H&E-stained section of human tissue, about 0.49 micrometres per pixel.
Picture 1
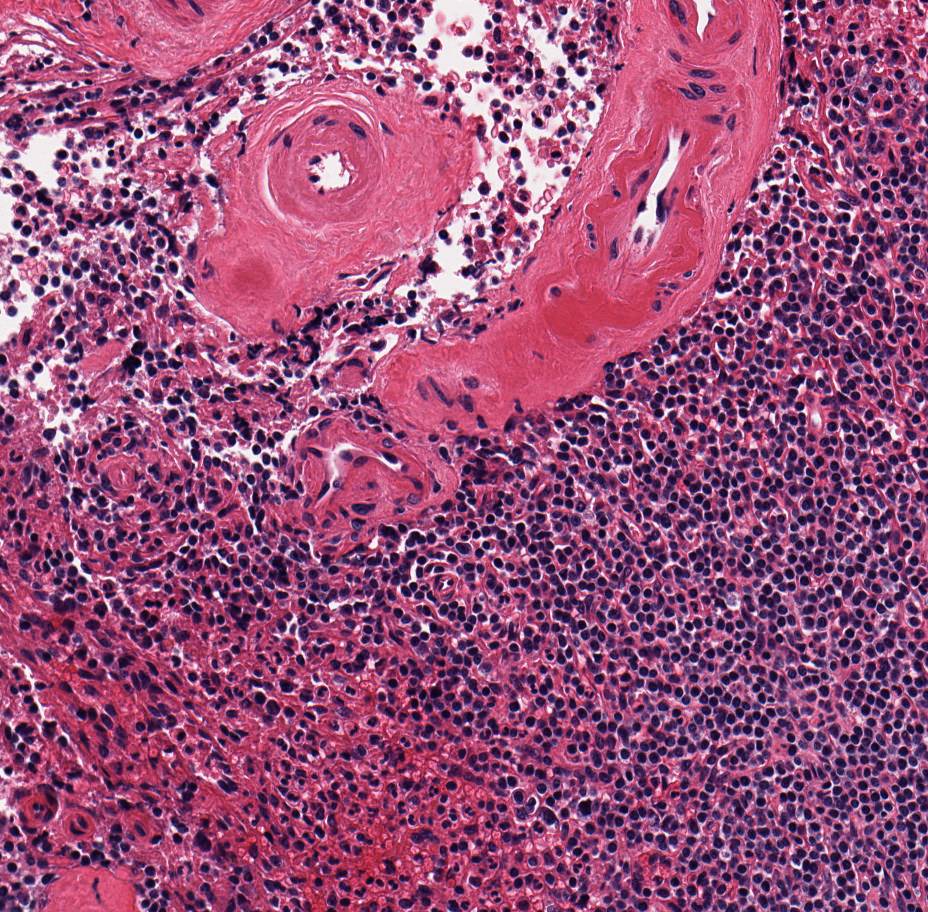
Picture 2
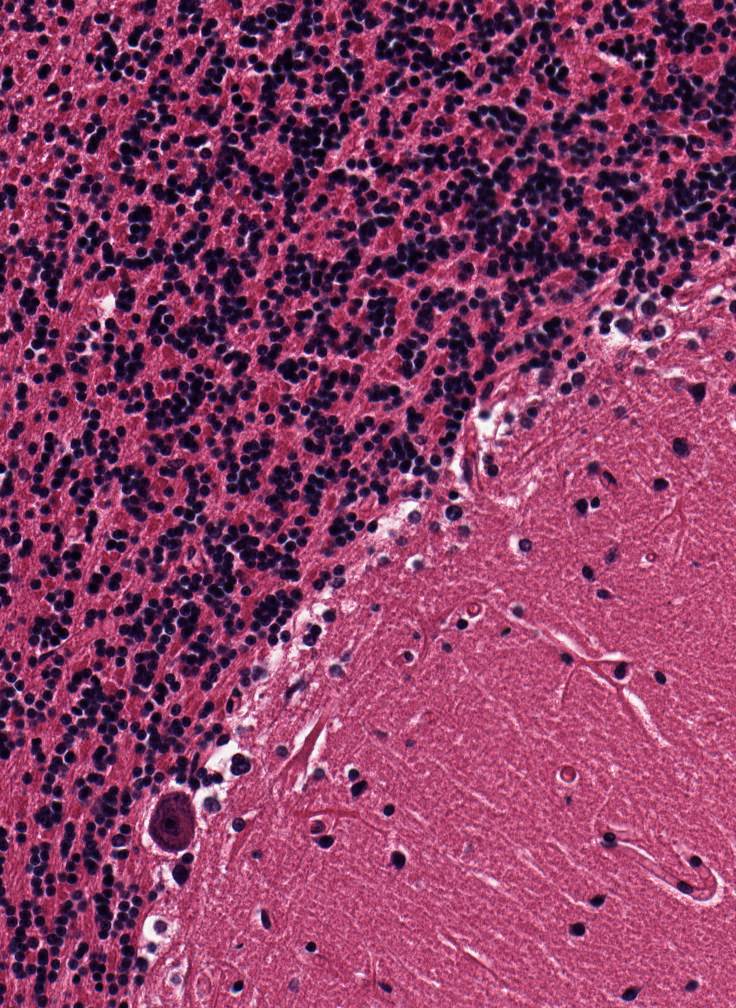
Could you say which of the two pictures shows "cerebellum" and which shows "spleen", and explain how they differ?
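Quick one: the first is spleen, the second is cerebellum. In the spleen, a dense sheet of small round lymphocytes with dark round nuclei takes up the right side and lower half. The lower left looks redder because red blood cells are mixed in among the nucleated cells, and around the vessels at the top left the tissue loosens, with clear empty spaces and scattered red blood cells. The cerebellum is split by a diagonal boundary into a crowded upper-left zone, packed with small round dark nuclei with barely any cytoplasm and dotted with small pink cell-free islands, and a sparse pale pink lower-right zone where thin capillaries run as slender pale channels.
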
